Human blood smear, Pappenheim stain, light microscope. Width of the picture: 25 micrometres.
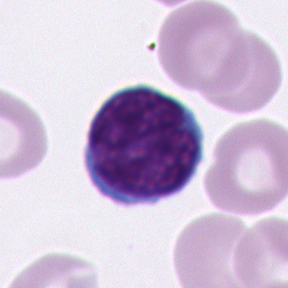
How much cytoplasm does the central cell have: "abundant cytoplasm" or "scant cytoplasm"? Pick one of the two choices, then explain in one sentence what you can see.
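Scant cytoplasm. The cytoplasm forms only a thin rim, widest at the lower left.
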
